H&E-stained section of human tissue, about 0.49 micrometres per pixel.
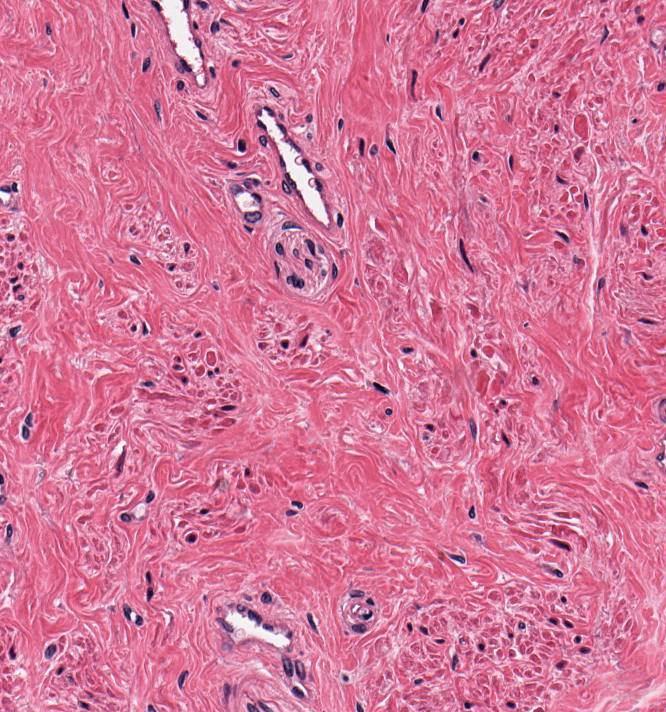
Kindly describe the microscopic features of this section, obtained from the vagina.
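Look first at the balance: collagen far outweighs cells, so nuclei are sparse everywhere. Now find the narrow, slit-like, thin-walled vessels with empty lumens, near the top centre and in the lower left-centre. Just below the slit vessel in the upper centre sits a small rounded cluster of nuclei around a tiny lumen. You won't find epithelium anywhere in the field.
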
